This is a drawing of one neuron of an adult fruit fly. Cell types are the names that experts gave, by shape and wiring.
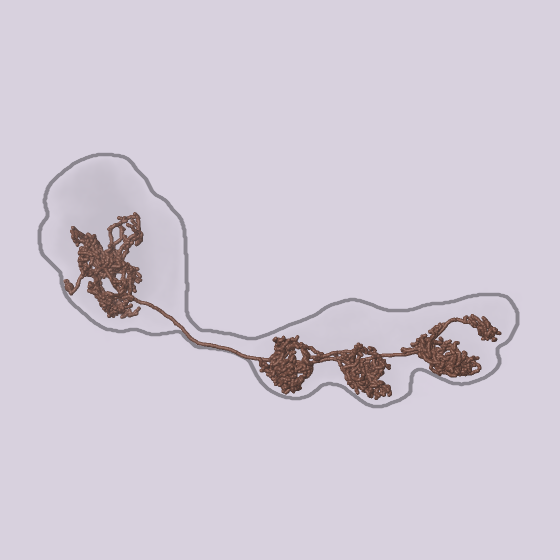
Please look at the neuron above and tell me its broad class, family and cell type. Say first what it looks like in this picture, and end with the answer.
The picture shows dozens of branch ends. In this view it is wider than it is tall. This is a descending neuron. Its family is DNg. Its cell type is DNg34.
